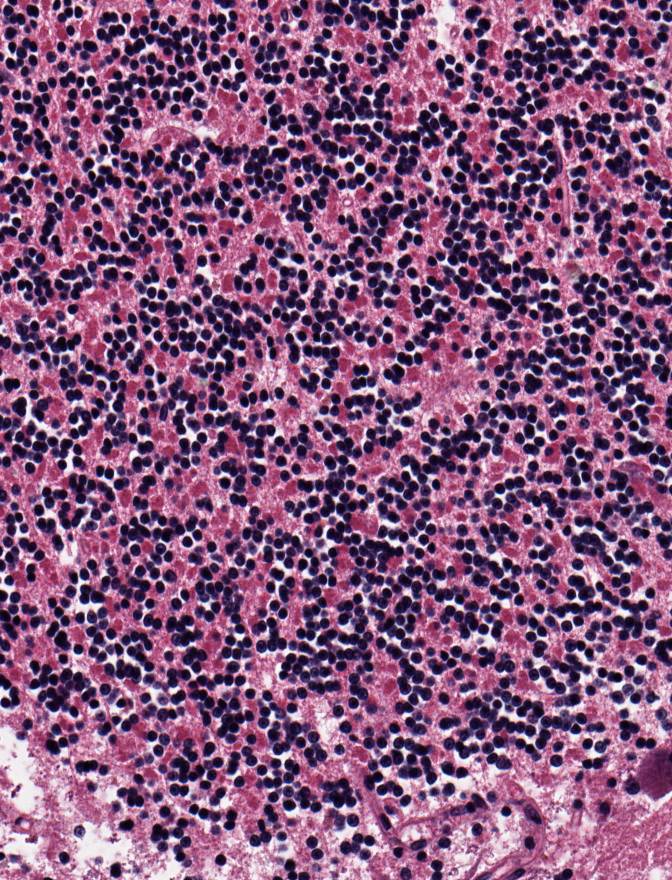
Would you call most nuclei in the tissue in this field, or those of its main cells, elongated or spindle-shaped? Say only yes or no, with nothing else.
No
